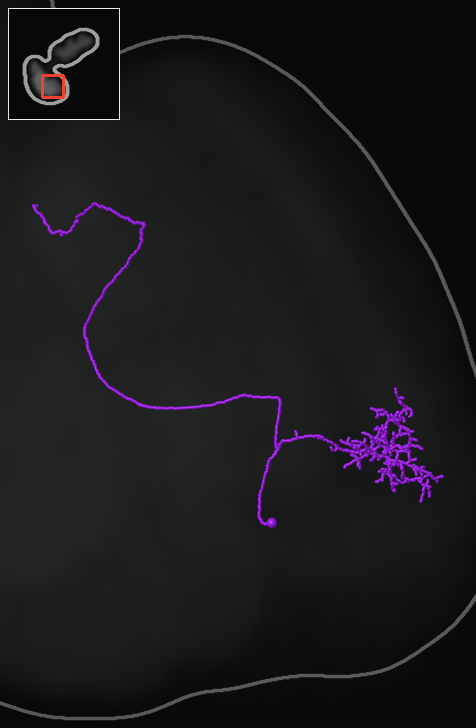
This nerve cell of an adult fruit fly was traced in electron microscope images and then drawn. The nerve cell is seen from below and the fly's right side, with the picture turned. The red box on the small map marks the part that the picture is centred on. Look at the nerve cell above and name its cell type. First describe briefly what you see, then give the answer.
It lies in the brain. Its cell body lies at the bottom of the picture. This is a visual projection neuron. It is of cell type MeVP6.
